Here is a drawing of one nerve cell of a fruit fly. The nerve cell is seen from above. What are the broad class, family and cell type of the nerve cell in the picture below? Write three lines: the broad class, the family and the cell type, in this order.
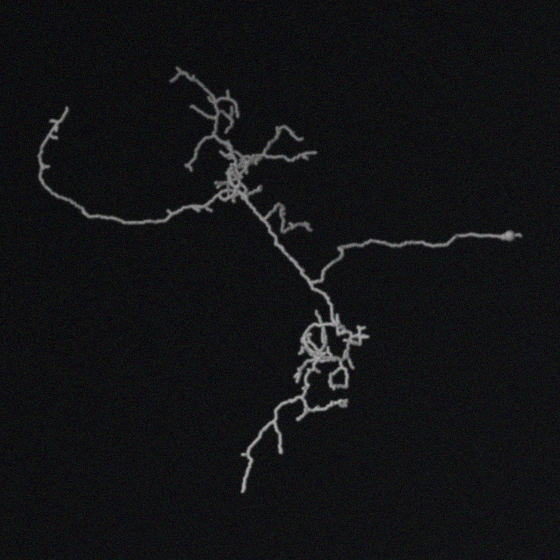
central-brain intrinsic neuron
hemilineage DM4_dorsal
SMP414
